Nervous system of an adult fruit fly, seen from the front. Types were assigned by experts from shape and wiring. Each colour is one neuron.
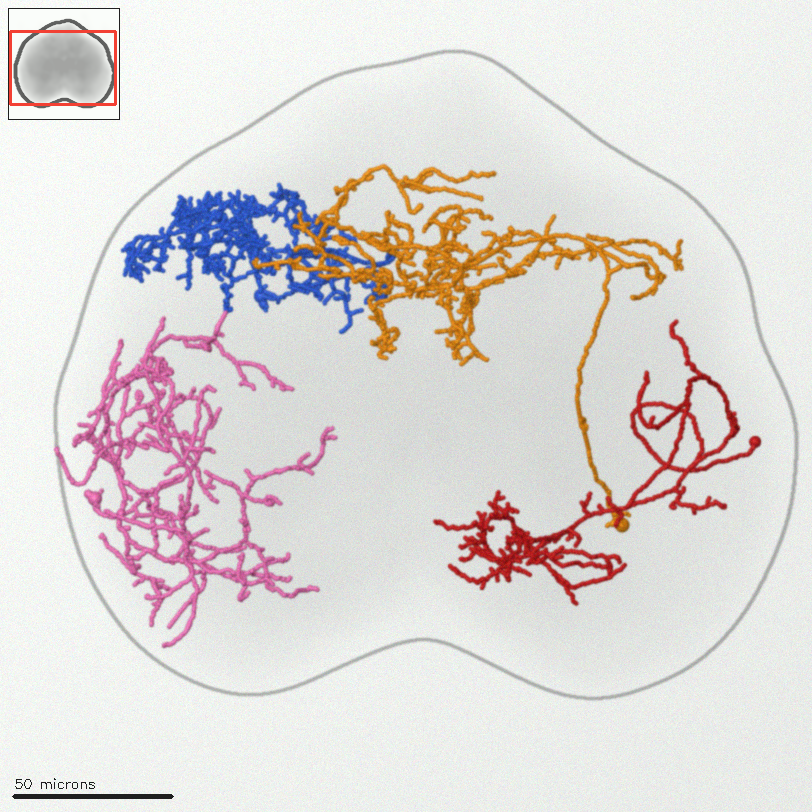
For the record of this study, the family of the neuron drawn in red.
hemilineage 03A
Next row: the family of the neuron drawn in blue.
hemilineage 03B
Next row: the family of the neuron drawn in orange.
hemilineage 06A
